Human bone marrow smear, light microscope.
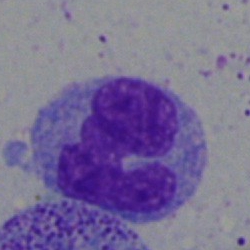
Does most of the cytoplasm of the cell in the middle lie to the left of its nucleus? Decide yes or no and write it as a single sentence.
Yes, what lies to the left of the nucleus is most of the cytoplasm.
